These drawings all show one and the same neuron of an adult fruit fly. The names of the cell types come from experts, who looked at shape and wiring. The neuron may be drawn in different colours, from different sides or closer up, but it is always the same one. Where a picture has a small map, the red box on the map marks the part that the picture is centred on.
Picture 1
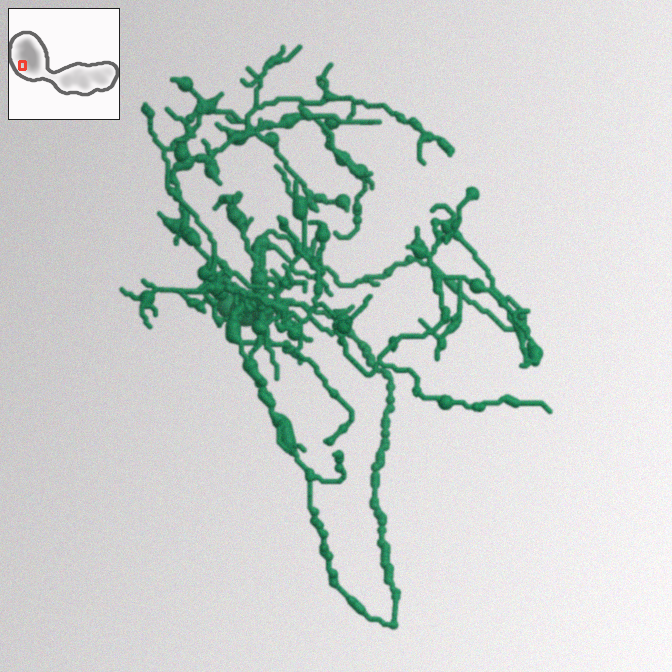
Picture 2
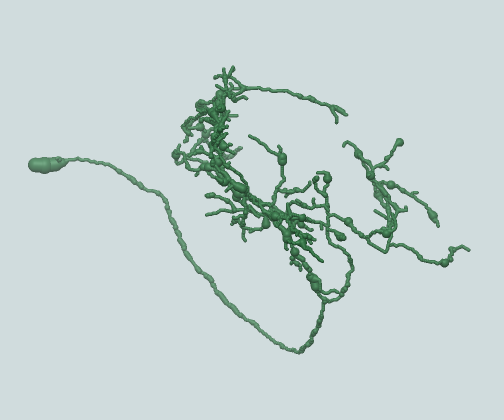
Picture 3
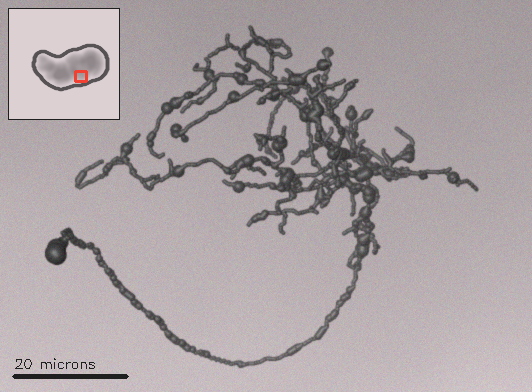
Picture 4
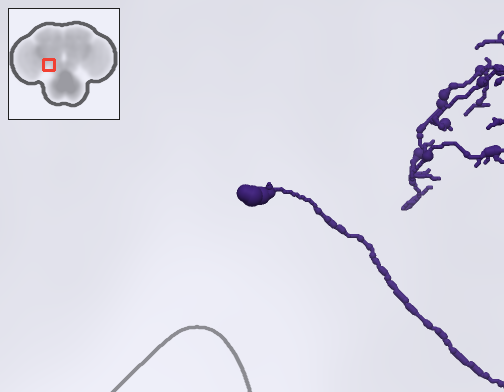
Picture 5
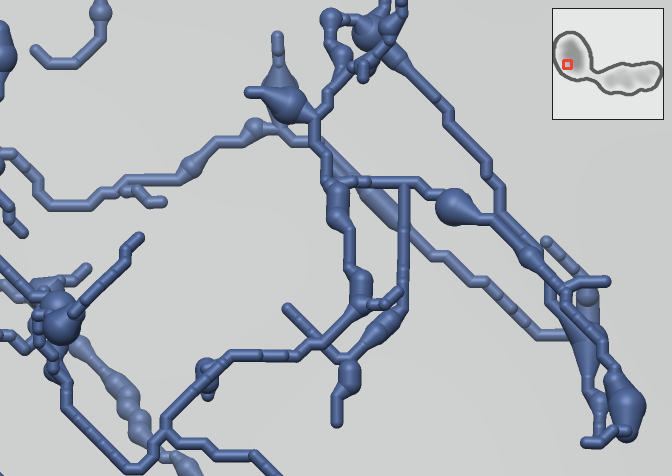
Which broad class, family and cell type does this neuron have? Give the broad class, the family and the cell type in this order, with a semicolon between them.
central-brain intrinsic neuron; hemilineage MD_SA1; GNG406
